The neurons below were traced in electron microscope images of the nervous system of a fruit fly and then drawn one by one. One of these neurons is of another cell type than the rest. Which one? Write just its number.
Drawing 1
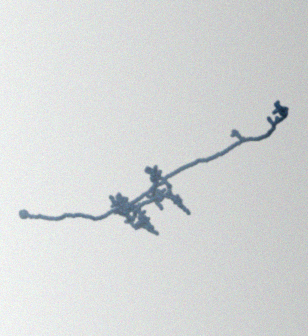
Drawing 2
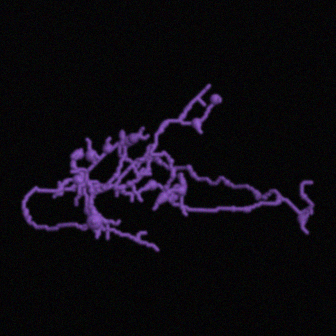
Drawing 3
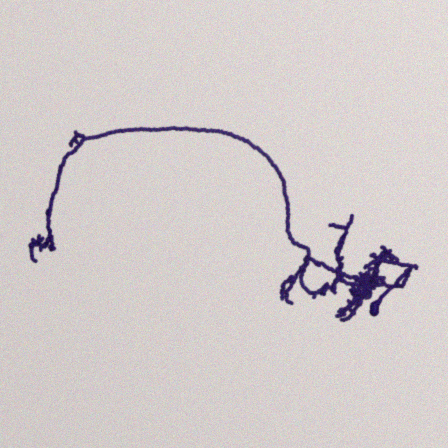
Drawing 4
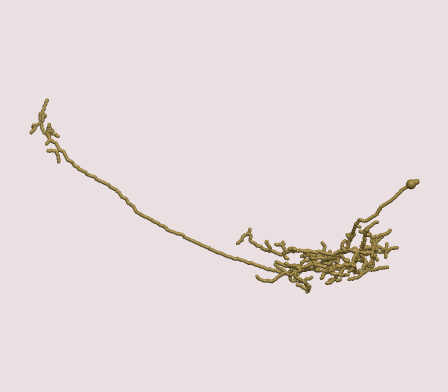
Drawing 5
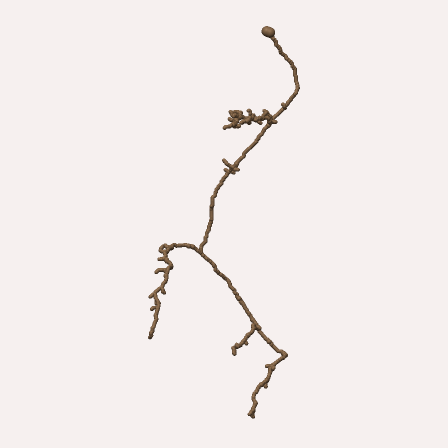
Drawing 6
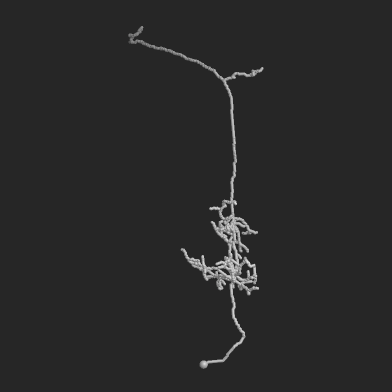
5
